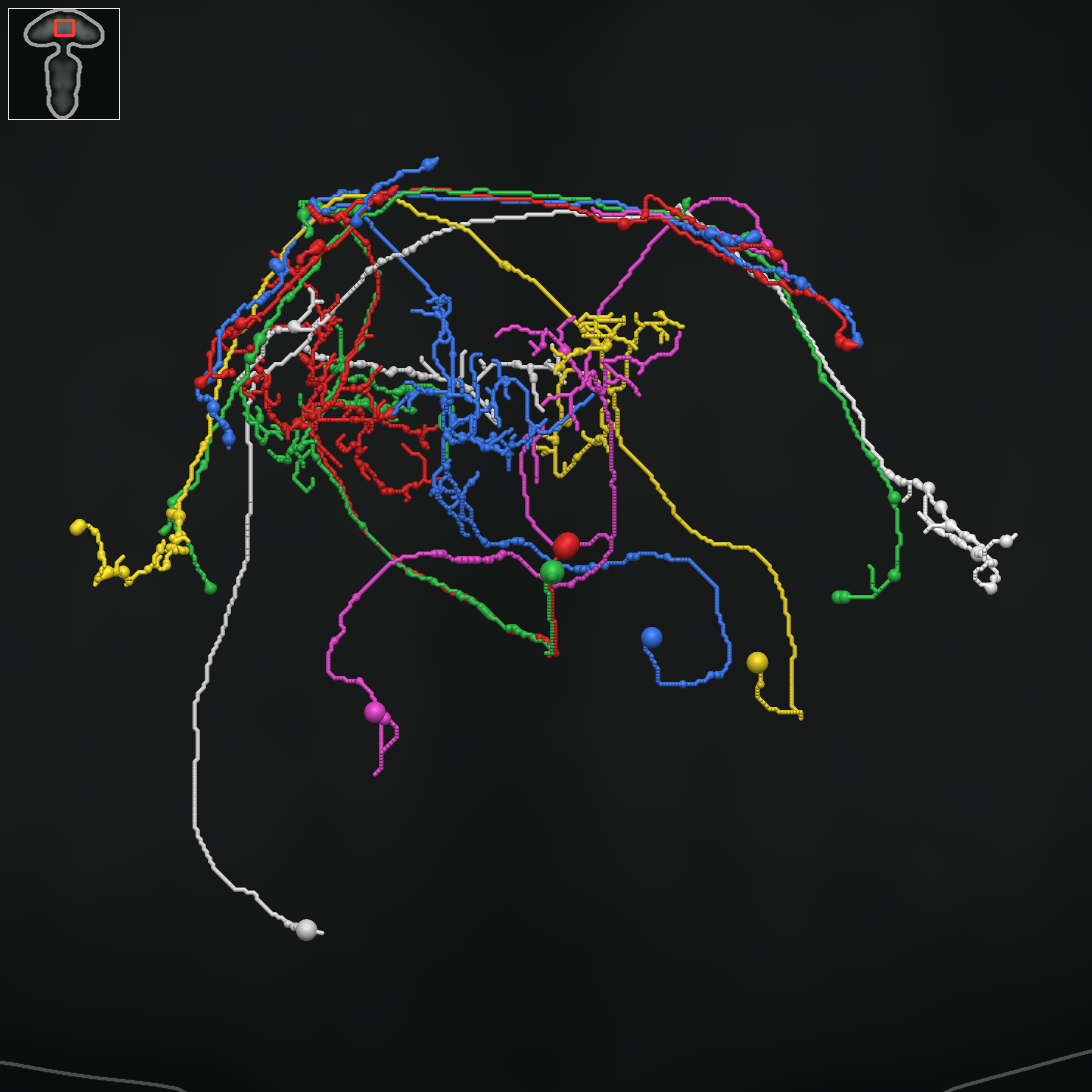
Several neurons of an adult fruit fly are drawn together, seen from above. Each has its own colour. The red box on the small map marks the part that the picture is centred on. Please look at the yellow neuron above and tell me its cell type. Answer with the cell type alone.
FS4A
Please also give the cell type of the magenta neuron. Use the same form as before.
FS3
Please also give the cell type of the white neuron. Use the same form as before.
FS4B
